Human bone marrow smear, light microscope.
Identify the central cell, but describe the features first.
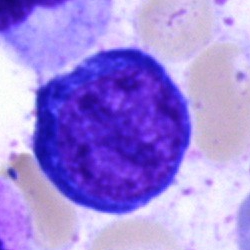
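The cell has a roughly round outline. Its chromatin is mottled, with darker purple clumps lying among paler areas. The cytoplasm is reduced to a thin rim around the nucleus and stains a deep blue. This cell is a proerythroblast.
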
